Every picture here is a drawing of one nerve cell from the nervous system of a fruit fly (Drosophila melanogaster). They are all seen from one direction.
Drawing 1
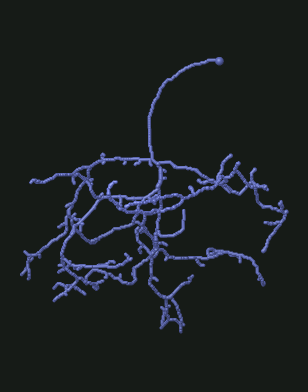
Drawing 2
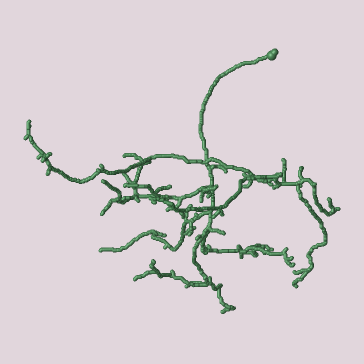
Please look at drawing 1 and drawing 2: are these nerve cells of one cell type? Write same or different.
same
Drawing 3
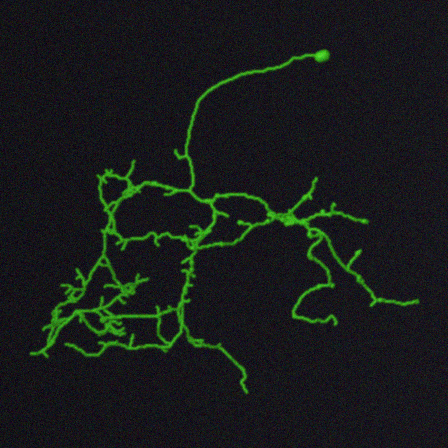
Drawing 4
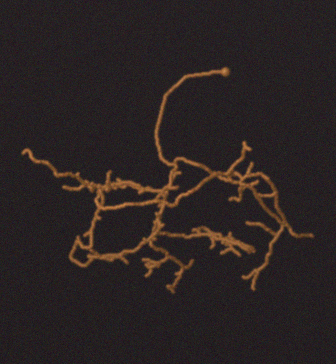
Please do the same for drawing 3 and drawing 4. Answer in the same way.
same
